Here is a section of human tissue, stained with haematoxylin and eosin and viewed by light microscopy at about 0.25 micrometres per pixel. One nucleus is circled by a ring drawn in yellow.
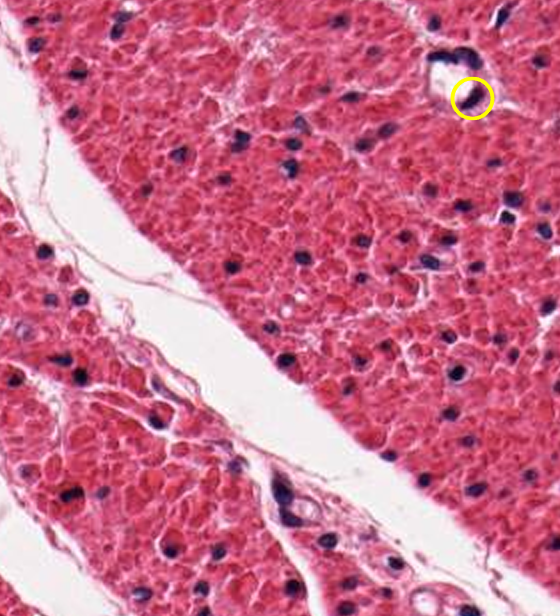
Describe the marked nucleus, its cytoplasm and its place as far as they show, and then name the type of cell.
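The nucleus is elongated and curved, bending along the rim of a small clear lumen. The nucleus is stained dark and evenly, with no internal detail visible. No separate cytoplasm can be made out around the nucleus; it sits directly against the edge of the lumen. The cell lines a small vessel set among pink-stained muscle, with another dark nucleus lining the upper side of the same lumen. The marked cell is an endothelial cell.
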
